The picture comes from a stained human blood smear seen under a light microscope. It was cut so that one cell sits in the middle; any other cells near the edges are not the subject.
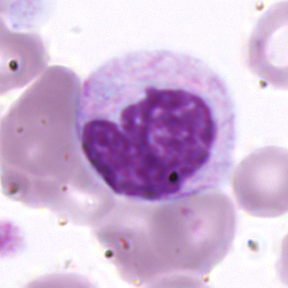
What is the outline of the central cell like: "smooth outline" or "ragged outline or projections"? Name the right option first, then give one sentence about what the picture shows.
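Smooth outline. The cell outline is round and smooth.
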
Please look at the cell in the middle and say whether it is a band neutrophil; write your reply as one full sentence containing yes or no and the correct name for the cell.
Yes, in this crop the cell in the middle is a band neutrophil.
